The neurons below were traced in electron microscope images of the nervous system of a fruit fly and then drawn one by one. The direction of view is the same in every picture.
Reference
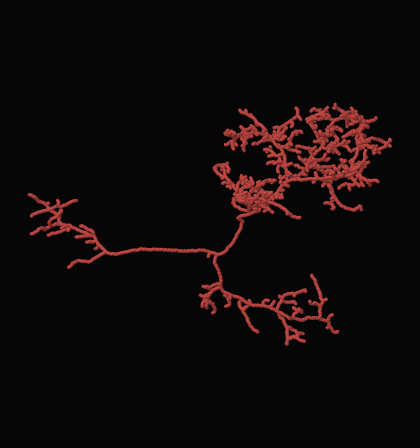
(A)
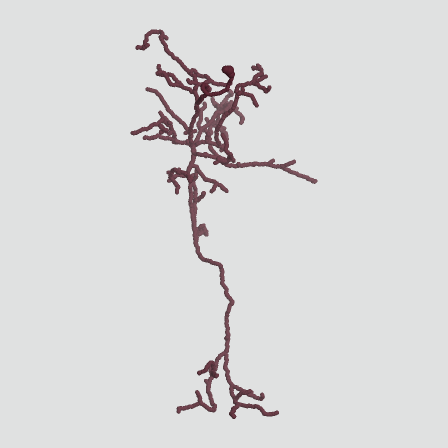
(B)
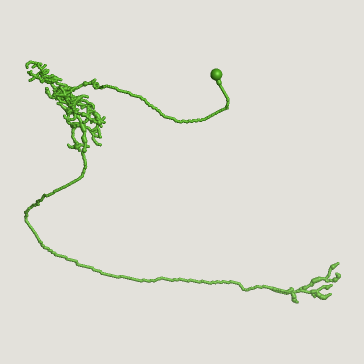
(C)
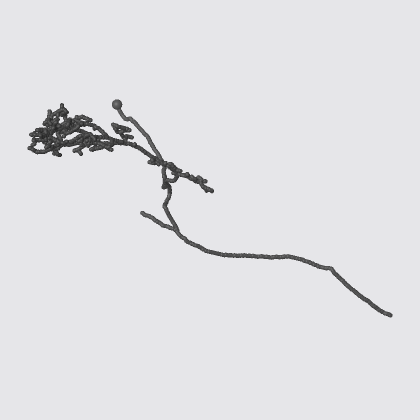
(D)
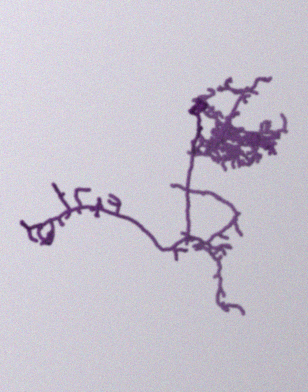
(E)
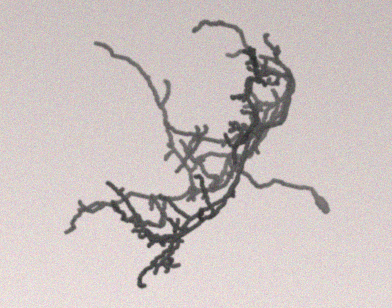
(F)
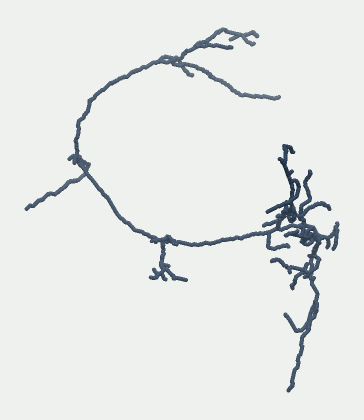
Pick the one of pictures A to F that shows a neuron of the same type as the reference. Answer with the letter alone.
D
